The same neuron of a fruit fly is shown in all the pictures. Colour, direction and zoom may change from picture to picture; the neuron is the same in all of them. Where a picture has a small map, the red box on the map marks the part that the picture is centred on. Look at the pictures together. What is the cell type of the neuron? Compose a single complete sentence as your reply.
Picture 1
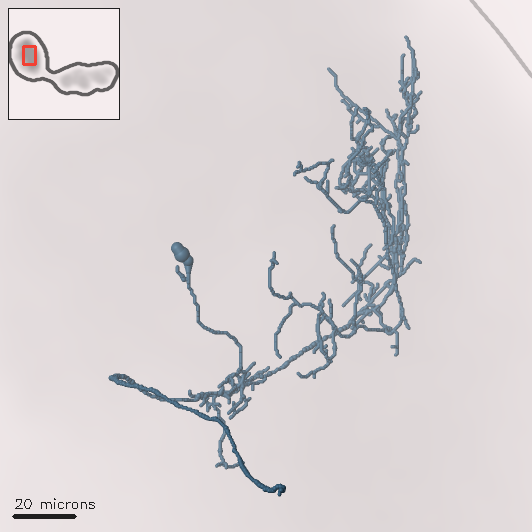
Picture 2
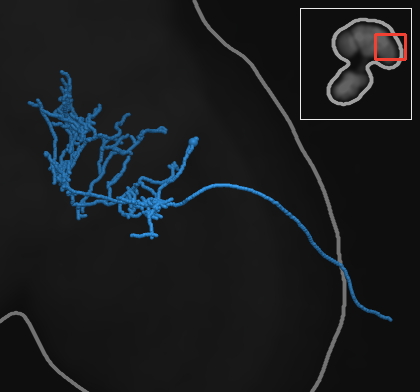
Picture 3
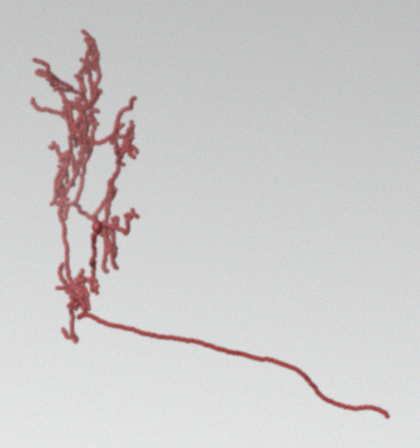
The cell type designation of this neuron is Lat2.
